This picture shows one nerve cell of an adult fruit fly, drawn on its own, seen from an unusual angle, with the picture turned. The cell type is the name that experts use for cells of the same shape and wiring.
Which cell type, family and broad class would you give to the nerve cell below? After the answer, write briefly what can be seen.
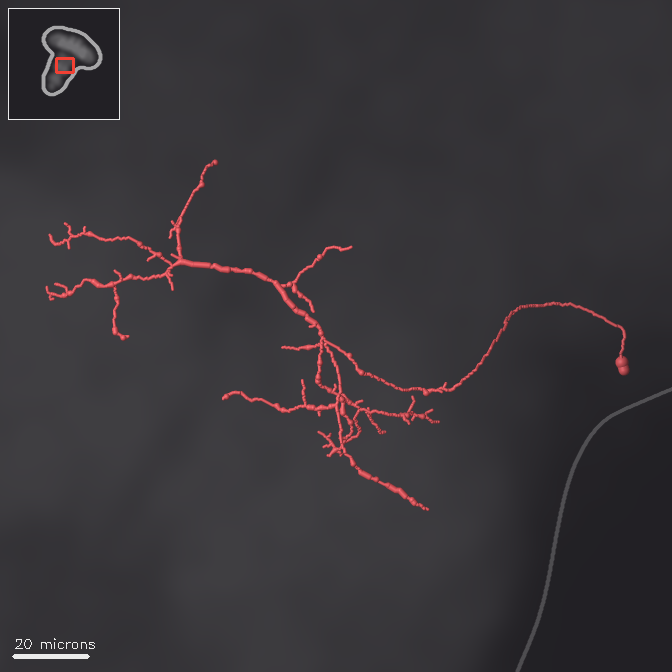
The cell type is IN03B086_e. The family is hemilineage 03B. Its broad class is nerve-cord intrinsic neuron. The cell body is on the right of the picture. By the scale bar it is about 160 microns wide in this view. The picture shows dozens of branch ends.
